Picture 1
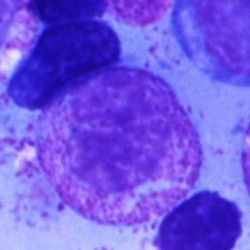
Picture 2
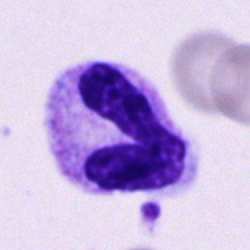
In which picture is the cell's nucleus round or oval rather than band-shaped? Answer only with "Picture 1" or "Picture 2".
Picture 1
